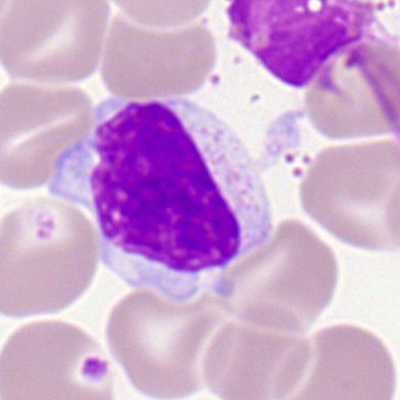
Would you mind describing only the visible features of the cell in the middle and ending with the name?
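You'll notice the nucleus is one unlobed mass. Around it the cytoplasm is pale blue, forming a wider band on the right side than on the left, with fine pink-purple granules scattered through it. That's a lymphocyte.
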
